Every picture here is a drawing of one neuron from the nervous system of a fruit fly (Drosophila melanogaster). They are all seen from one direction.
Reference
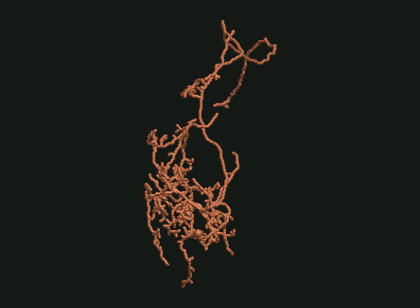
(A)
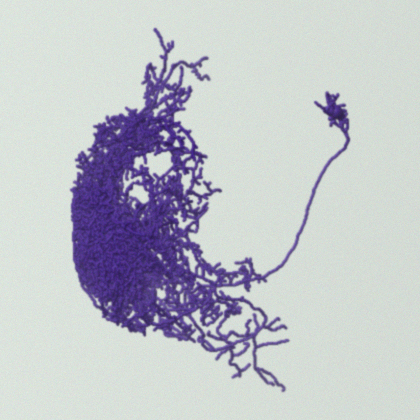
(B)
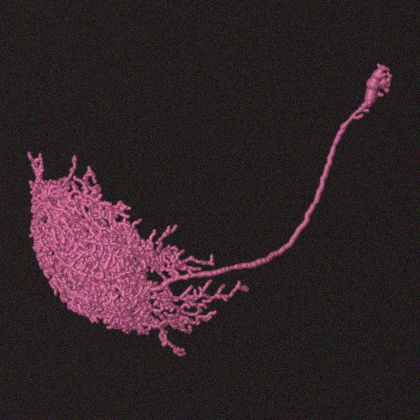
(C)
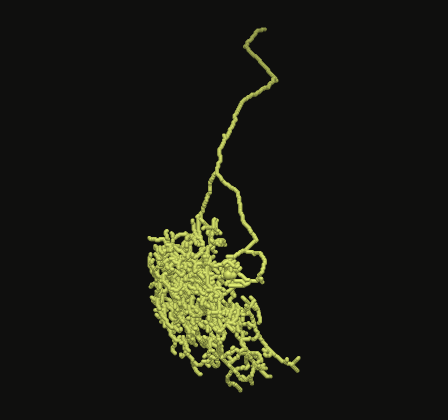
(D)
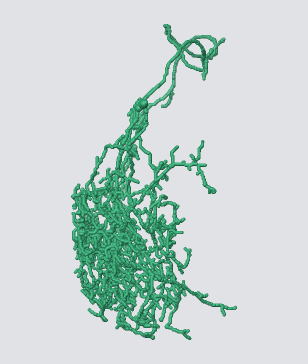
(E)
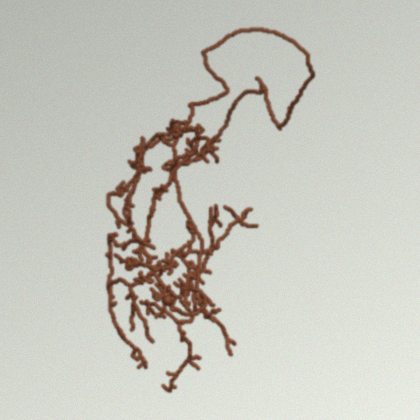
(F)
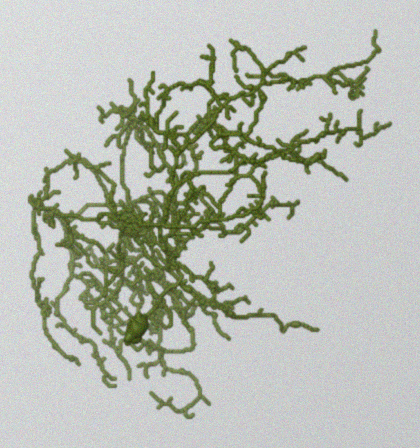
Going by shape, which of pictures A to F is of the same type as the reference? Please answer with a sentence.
Picture E shows a neuron of the same cell type.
